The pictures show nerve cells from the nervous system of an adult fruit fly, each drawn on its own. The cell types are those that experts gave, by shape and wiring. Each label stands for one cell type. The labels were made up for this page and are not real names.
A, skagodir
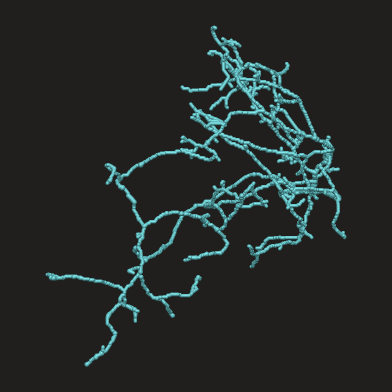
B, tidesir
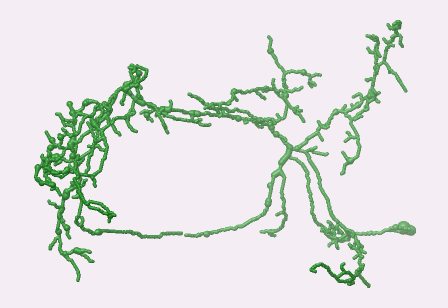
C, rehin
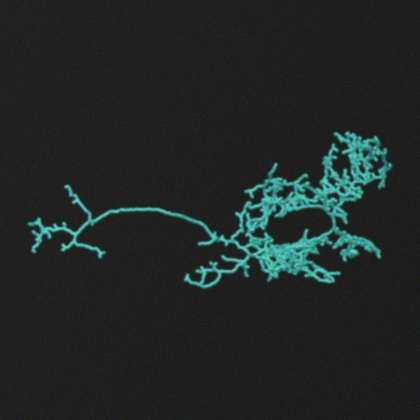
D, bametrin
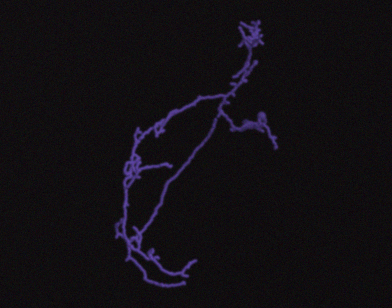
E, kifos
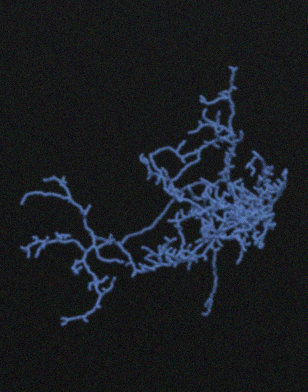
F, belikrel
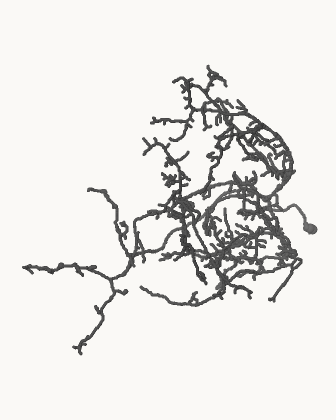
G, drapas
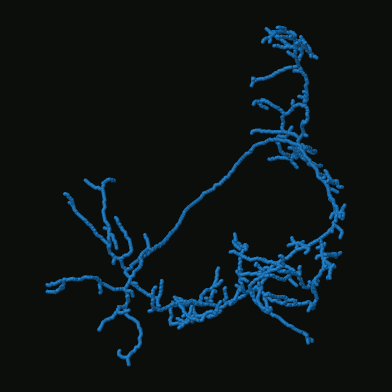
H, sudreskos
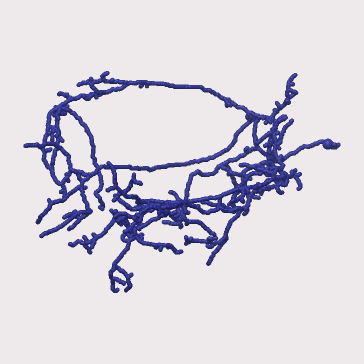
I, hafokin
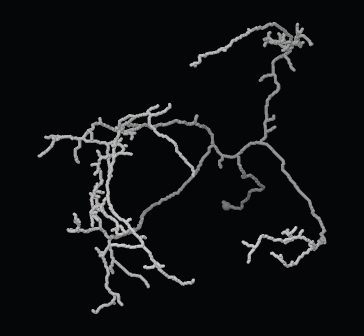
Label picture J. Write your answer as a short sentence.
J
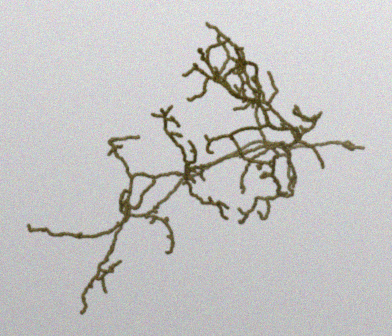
It belongs to skagodir.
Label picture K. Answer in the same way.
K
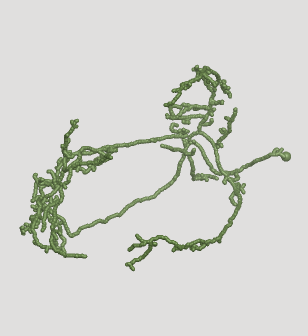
It belongs to tidesir.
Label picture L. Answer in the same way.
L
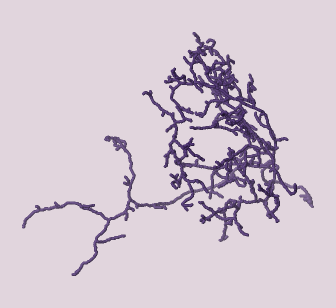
It belongs to skagodir.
